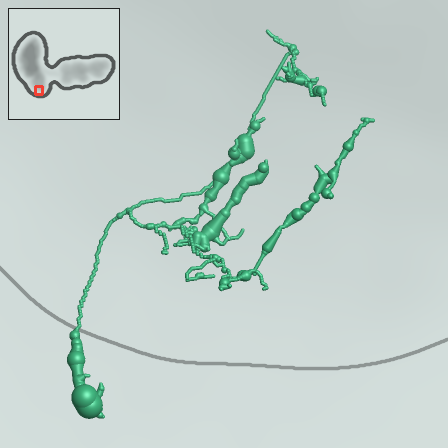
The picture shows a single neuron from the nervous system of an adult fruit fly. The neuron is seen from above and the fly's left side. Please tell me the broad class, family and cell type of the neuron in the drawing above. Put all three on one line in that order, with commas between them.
optic-lobe intrinsic neuron, Dm, Dm9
